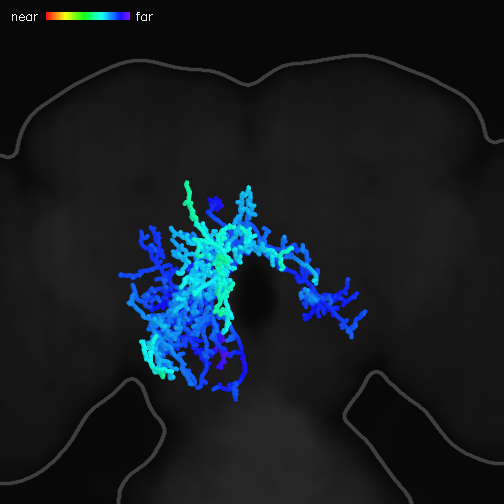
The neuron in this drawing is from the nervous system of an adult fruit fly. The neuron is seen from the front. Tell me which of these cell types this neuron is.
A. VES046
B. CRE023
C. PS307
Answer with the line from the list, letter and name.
C. PS307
